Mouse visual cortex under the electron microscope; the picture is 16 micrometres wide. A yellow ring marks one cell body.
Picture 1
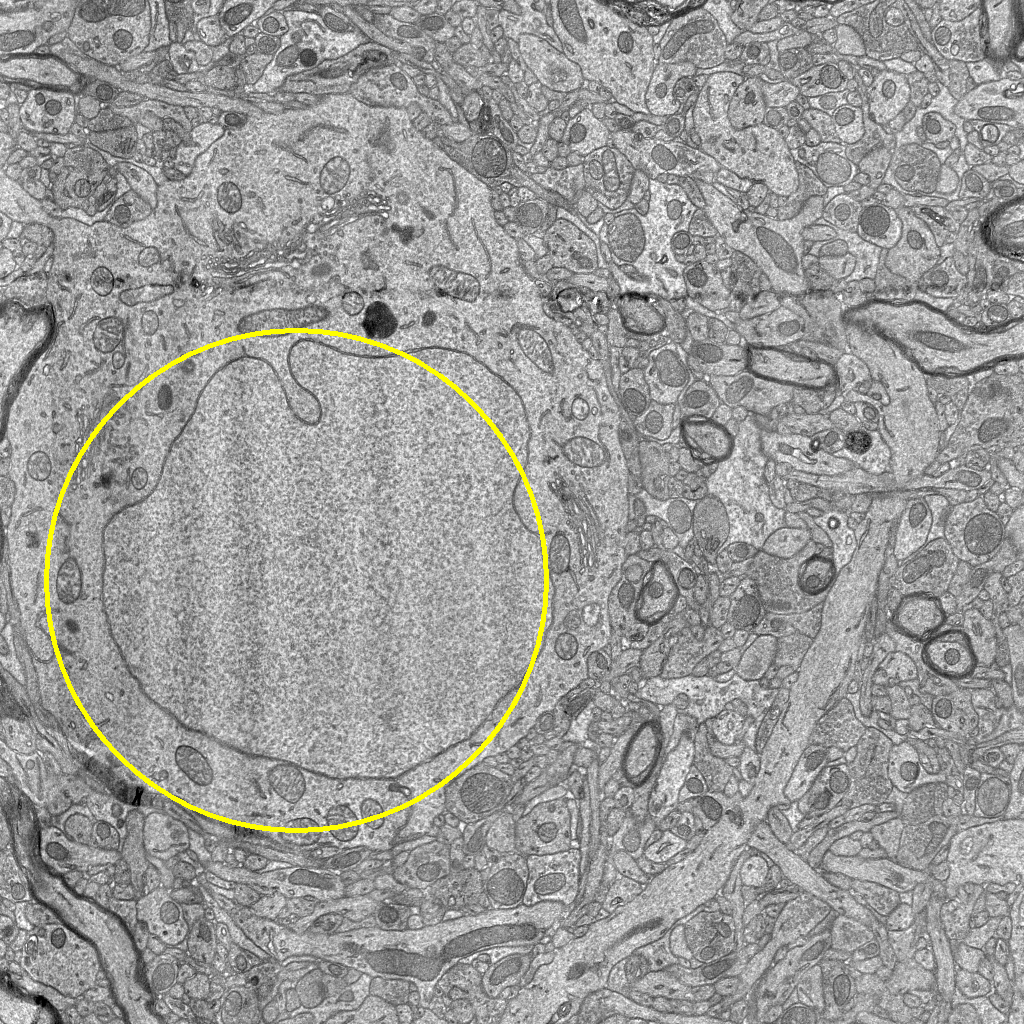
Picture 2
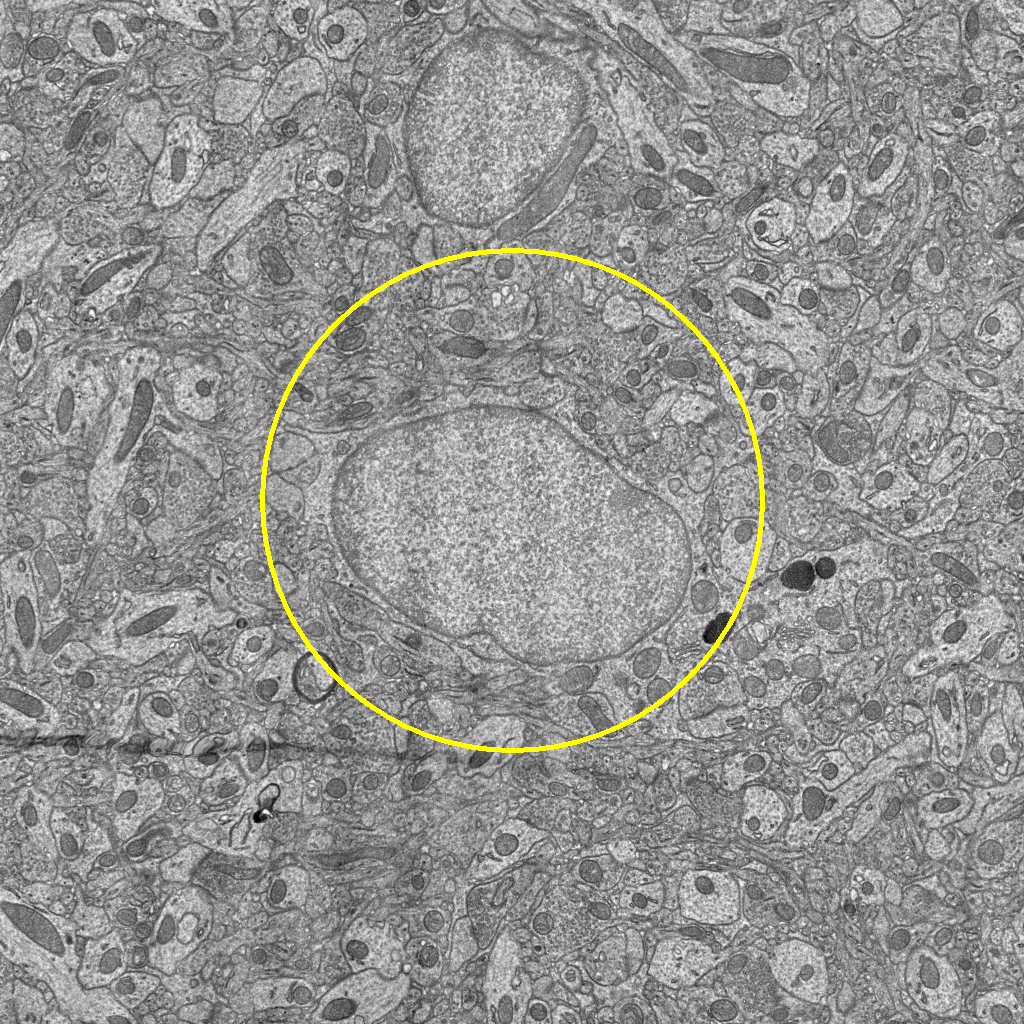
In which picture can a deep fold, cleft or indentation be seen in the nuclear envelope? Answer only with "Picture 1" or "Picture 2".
Picture 1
